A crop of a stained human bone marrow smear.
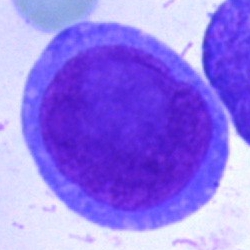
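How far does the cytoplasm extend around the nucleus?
It forms a rim on all sides.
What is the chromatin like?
Fine and evenly spread.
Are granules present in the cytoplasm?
None are seen.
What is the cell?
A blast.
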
